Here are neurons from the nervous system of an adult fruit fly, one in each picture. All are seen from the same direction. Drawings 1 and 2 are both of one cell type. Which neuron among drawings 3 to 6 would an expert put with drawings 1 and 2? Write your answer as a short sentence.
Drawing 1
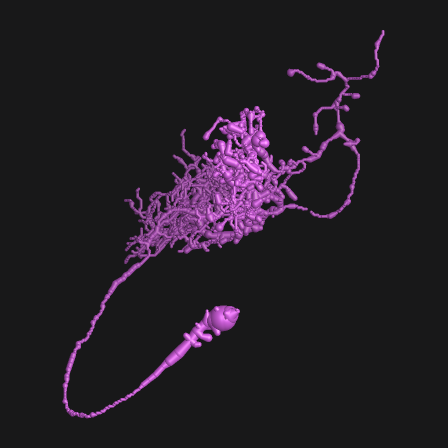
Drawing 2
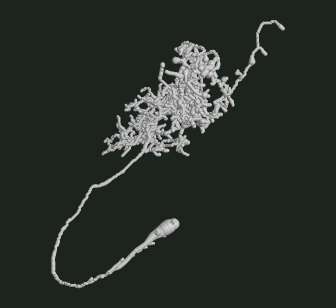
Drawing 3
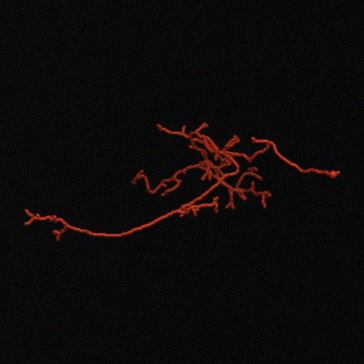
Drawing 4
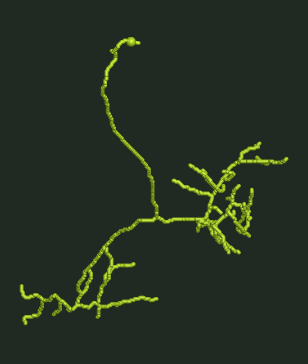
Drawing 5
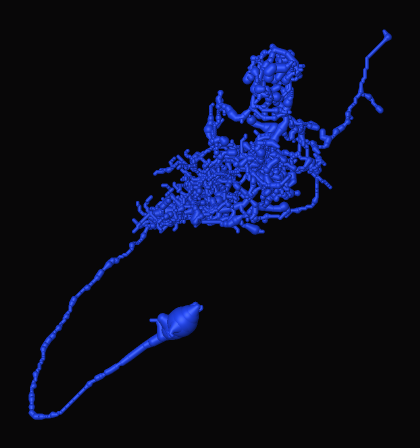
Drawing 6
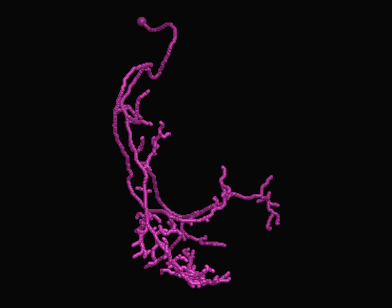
The neuron in drawing 5 is of the same cell type.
